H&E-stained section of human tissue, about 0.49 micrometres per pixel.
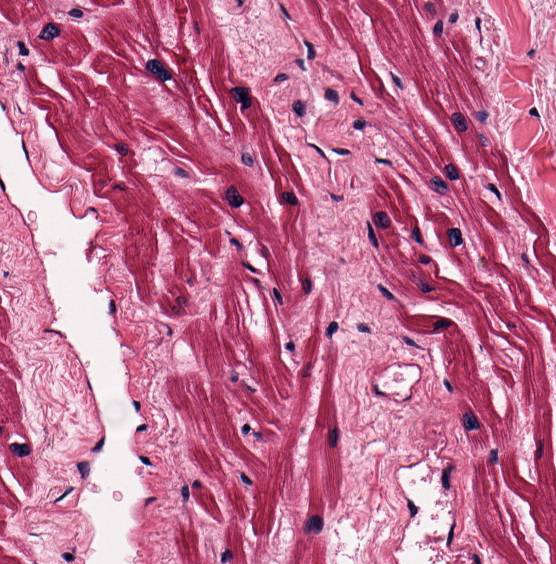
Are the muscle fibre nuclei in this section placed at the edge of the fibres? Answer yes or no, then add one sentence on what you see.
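No. The muscle fibre nuclei are oval, dark purple and lie centrally within the fibres.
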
